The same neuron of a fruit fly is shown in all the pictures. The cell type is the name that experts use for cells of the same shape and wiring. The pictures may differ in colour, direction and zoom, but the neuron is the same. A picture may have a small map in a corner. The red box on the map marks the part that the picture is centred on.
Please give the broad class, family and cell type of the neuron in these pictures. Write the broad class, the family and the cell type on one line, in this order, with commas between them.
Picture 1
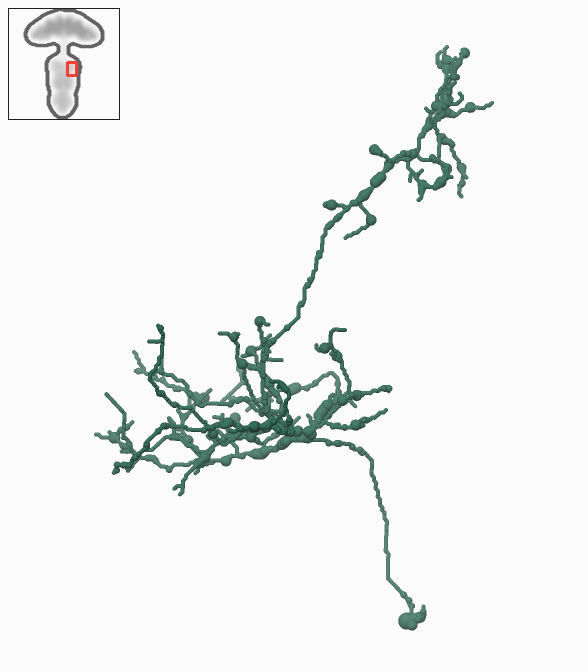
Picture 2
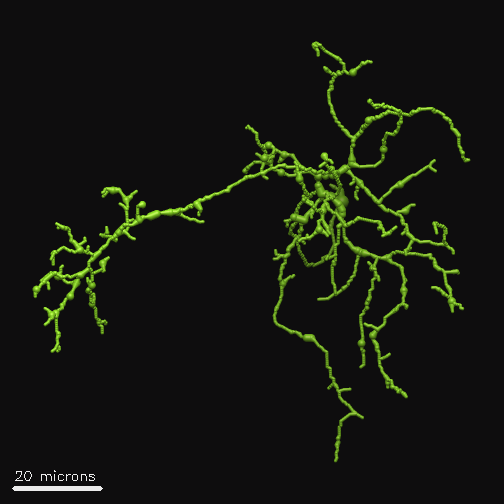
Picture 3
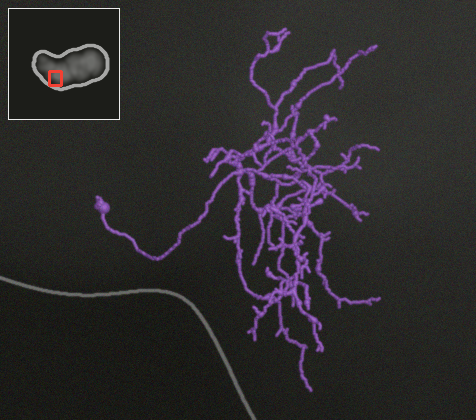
nerve-cord intrinsic neuron, hemilineage 21A, IN21A079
